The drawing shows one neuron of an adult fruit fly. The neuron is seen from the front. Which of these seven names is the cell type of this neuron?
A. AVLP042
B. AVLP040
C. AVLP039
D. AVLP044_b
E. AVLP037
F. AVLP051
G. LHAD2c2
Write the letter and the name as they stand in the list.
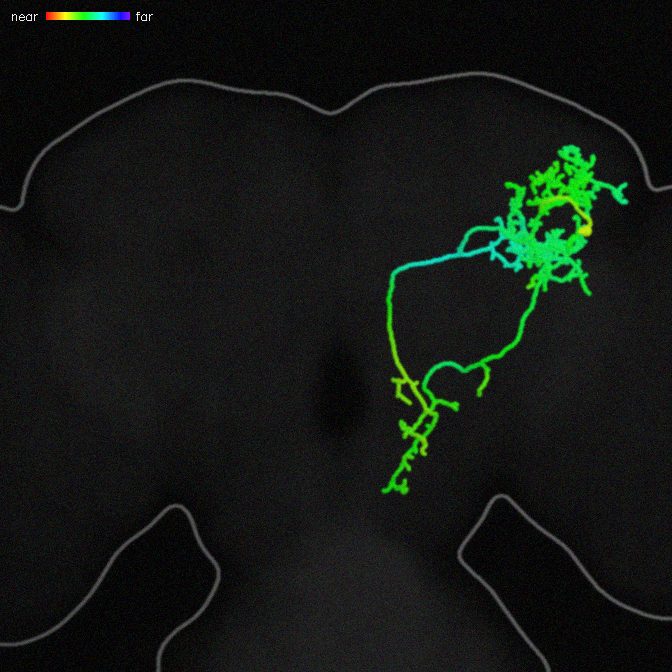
A. AVLP042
